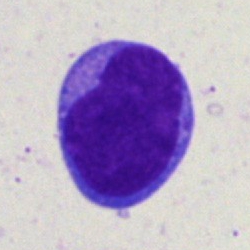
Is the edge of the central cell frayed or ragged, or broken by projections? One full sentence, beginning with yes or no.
No, a rough outline is not present, since the cell's edge is smooth.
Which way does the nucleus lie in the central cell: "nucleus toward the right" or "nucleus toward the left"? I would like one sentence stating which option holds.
What sits toward the right of the cell is its nucleus.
